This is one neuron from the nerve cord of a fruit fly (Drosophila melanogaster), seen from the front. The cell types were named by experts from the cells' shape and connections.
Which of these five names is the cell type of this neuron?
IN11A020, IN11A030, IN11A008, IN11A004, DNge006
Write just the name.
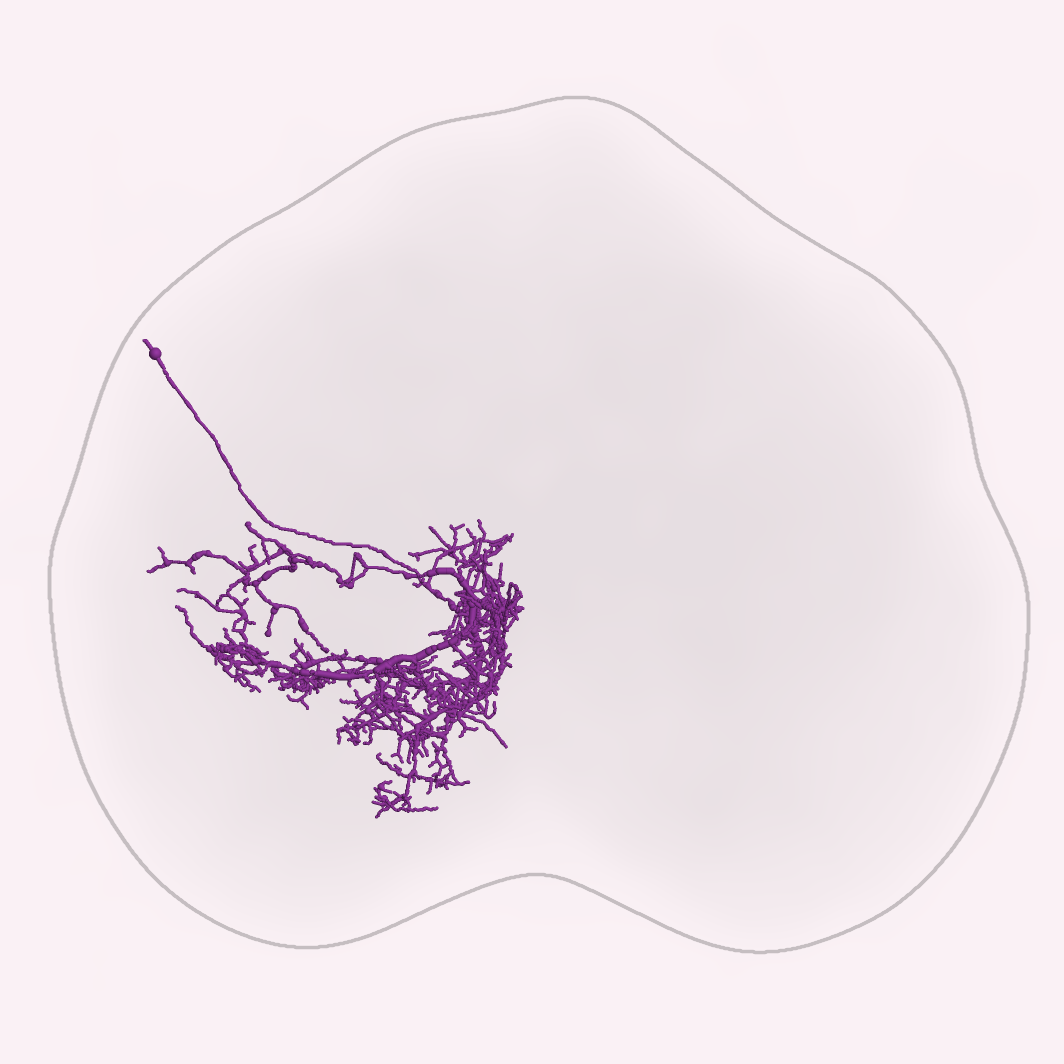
IN11A020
